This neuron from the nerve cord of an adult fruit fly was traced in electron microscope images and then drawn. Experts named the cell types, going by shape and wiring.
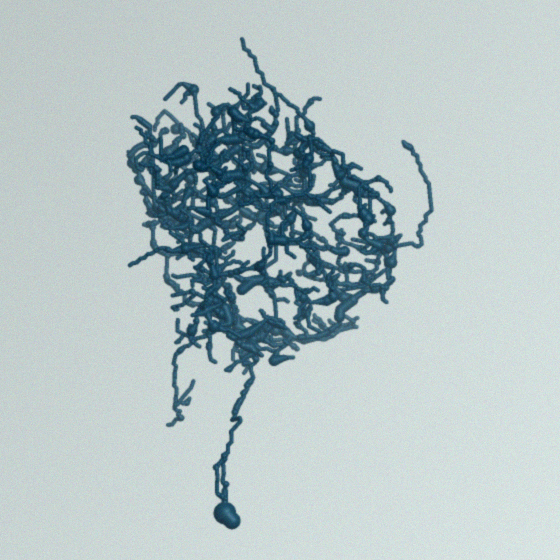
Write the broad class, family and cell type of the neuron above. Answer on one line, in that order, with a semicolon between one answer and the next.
efferent neuron of the nerve cord; hemilineage 00B; EN00B018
